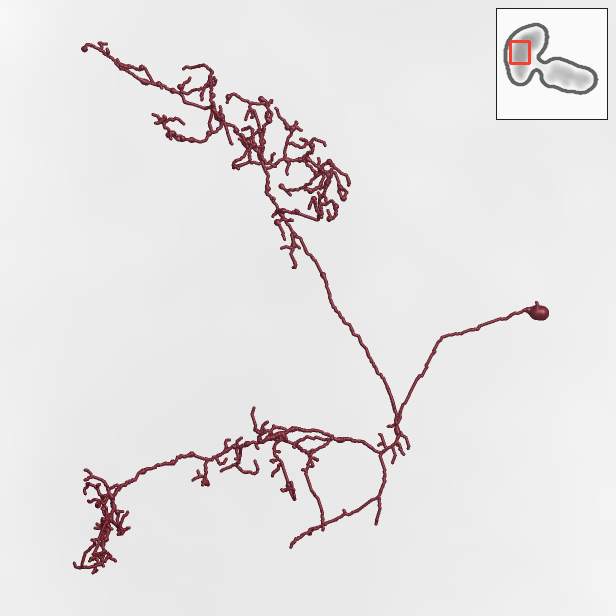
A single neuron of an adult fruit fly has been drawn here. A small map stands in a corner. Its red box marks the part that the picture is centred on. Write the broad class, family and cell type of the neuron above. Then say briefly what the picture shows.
This is a central-brain intrinsic neuron. Its family is hemilineage DM3_dorso_lateral. It is of cell type SMP317. It lies in the brain. The cell body can be seen on the right of the picture. Dozens of branch ends can be seen.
